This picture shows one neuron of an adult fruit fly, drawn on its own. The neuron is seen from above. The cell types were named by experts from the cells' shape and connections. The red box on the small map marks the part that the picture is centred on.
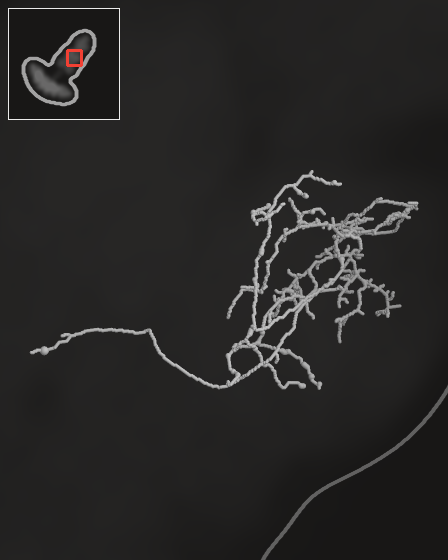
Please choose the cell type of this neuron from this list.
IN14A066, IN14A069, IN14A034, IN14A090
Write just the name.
IN14A090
